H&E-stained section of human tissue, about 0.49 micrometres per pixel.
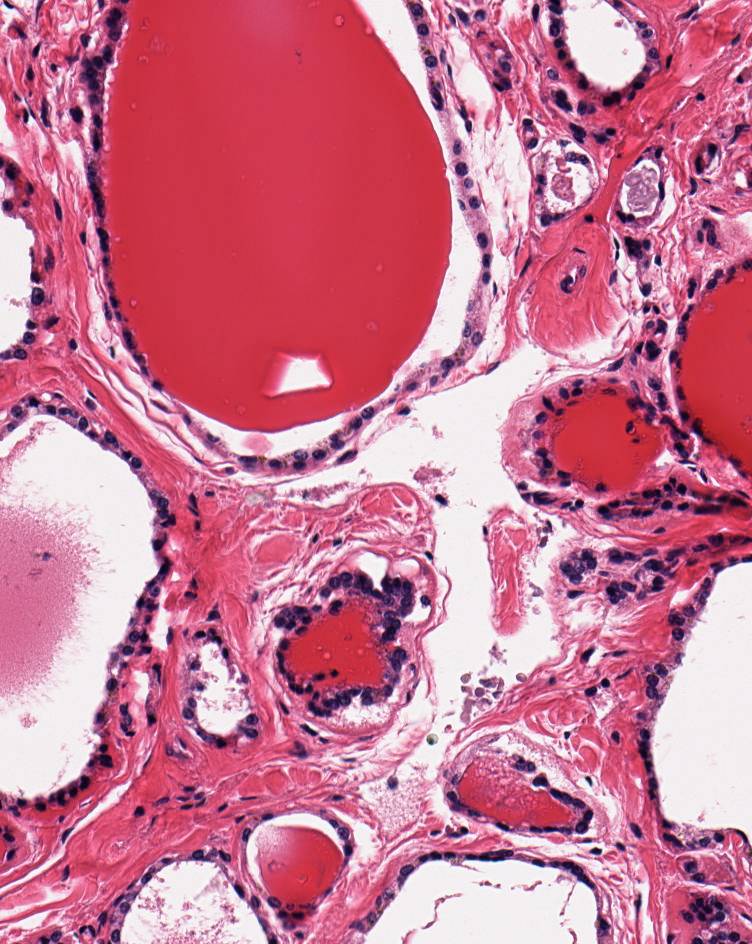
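Thyroid. Rounded and oval spaces of widely varying size fill the field, separated by bands of stroma. Most are lined by a single layer of flattened to low cuboidal cells with small dark nuclei. Just below the centre, a small unit has crowded, darker nuclei around a lumen with pink contents. The stroma is pink collagen in wavy bundles with few scattered nuclei.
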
